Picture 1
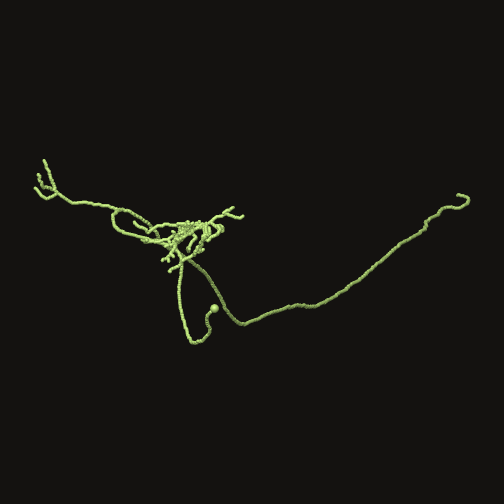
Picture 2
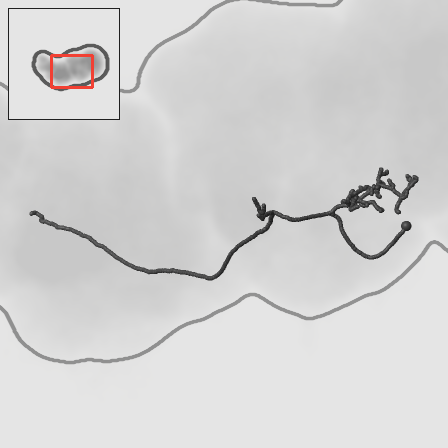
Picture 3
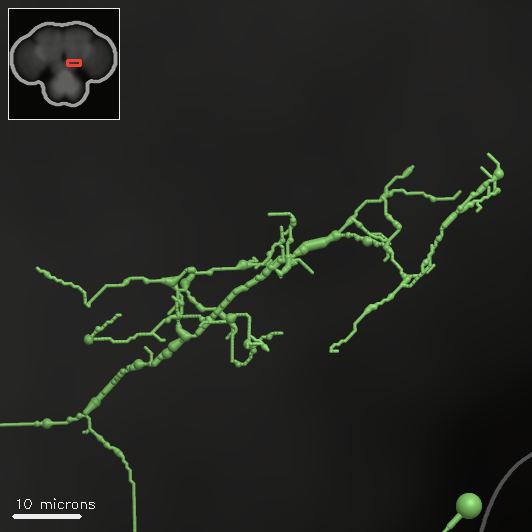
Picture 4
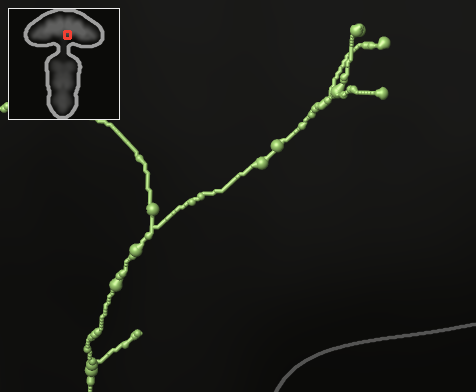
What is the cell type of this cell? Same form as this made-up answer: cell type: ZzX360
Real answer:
cell type: DNg07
